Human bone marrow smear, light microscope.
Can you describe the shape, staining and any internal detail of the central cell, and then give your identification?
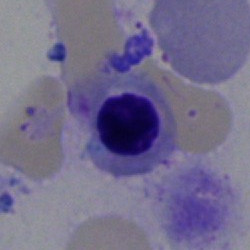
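Chromatin checked first: it is dense and stains dark purple. Nucleoli next: none are visible in the nucleus. Then the cytoplasm, which forms a rim around the nucleus on all sides and contains no visible vacuoles. Last, the name: erythroblast.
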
